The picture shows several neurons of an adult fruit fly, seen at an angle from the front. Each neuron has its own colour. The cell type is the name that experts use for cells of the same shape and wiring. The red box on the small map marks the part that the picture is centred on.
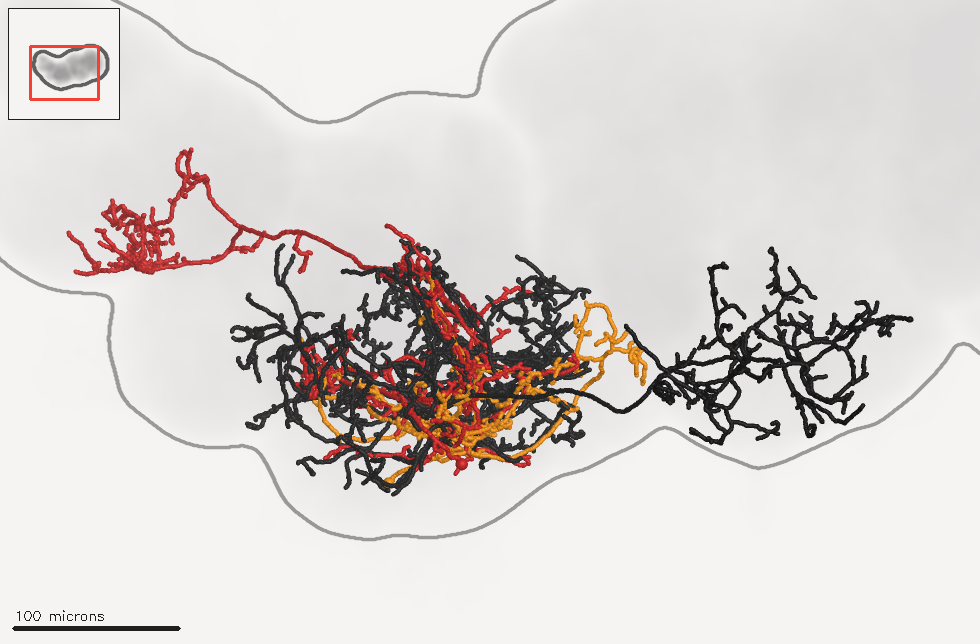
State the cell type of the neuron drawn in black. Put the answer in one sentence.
The cell type is AN05B007.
